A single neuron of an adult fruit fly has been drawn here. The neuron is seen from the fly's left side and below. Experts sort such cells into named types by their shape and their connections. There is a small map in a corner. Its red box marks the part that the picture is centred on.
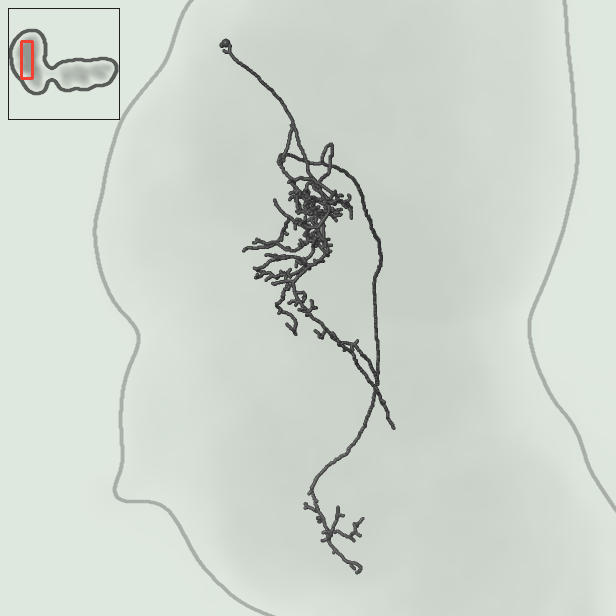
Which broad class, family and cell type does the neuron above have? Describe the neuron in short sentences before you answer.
Dozens of branch ends can be seen. As drawn here it is more than twice as tall as it is wide. It is a central-brain intrinsic neuron. Its family is hemilineage VLPl&d1_lateral. It is of cell type CB2144.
